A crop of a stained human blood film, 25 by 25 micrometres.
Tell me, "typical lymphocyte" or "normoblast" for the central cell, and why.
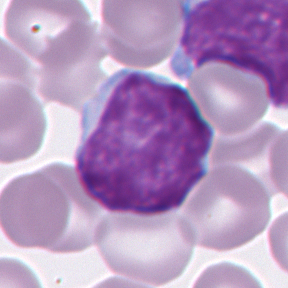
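This is a typical lymphocyte rather than a normoblast. Its chromatin is deep purple with a finely mottled texture.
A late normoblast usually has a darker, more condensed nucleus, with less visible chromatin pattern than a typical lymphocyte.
The nucleus measures about 12 micrometres across. The cytoplasm forms only a thin rim, most visible on the left side of the cell, and contains no vacuoles.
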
